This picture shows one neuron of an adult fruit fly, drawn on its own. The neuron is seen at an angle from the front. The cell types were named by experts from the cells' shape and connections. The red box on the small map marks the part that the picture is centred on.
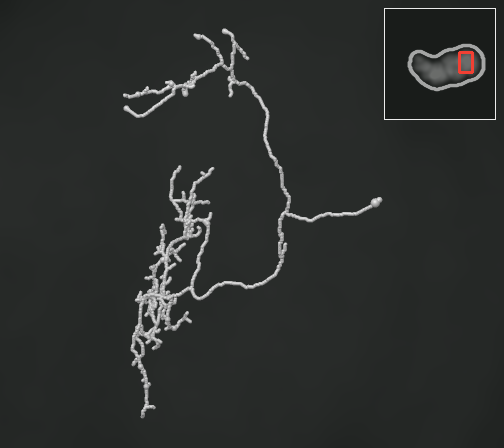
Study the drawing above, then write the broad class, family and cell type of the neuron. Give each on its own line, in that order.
visual projection neuron
LoVP
LoVP5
